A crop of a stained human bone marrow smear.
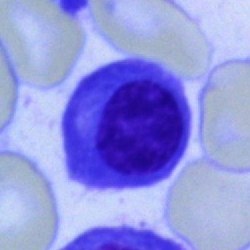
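Plasma cell with a roundish, smooth-edged outline. No nucleolus is visible in the nucleus. A paler zone of cytoplasm lies beside the nucleus on its left, and the cytoplasm shows no granules.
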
